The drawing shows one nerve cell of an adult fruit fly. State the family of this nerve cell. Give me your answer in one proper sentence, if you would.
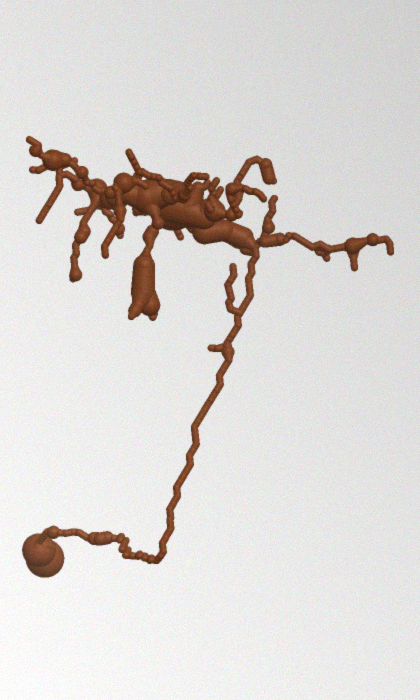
The nerve cell is listed under family Dm.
